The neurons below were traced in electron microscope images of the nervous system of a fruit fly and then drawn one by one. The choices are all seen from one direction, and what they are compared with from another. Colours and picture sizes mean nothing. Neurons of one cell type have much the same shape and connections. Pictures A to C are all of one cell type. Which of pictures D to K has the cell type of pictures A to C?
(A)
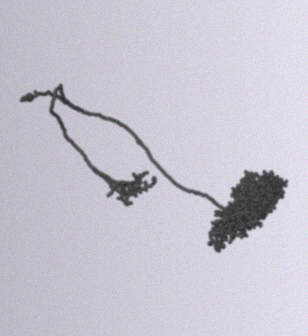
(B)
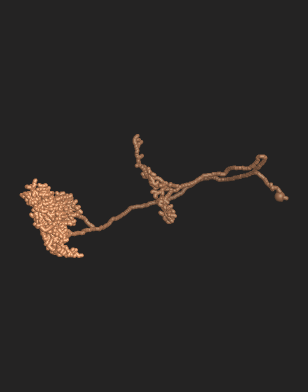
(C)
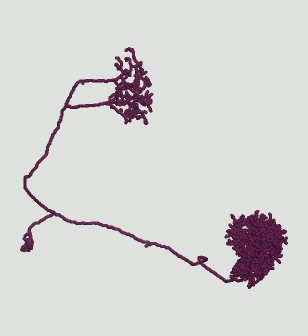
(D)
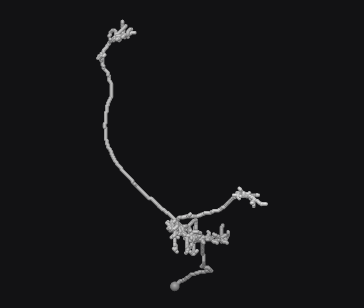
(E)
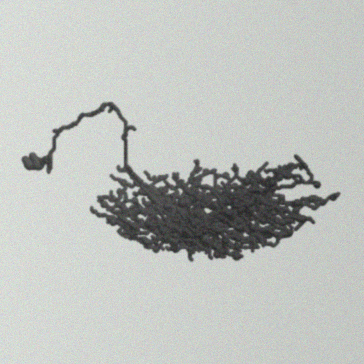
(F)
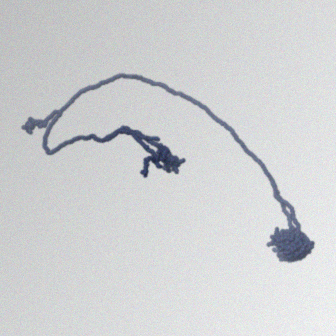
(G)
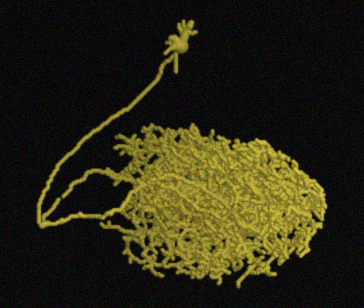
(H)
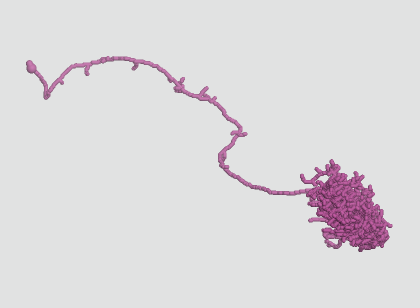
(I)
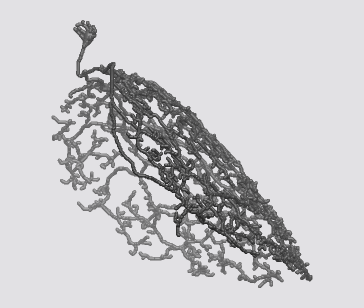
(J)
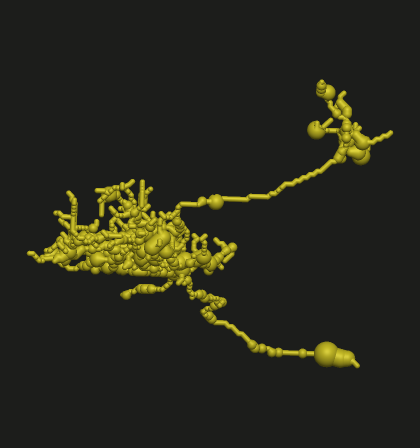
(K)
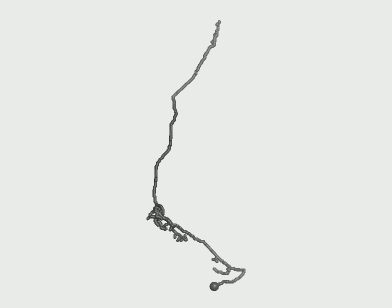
Picture F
